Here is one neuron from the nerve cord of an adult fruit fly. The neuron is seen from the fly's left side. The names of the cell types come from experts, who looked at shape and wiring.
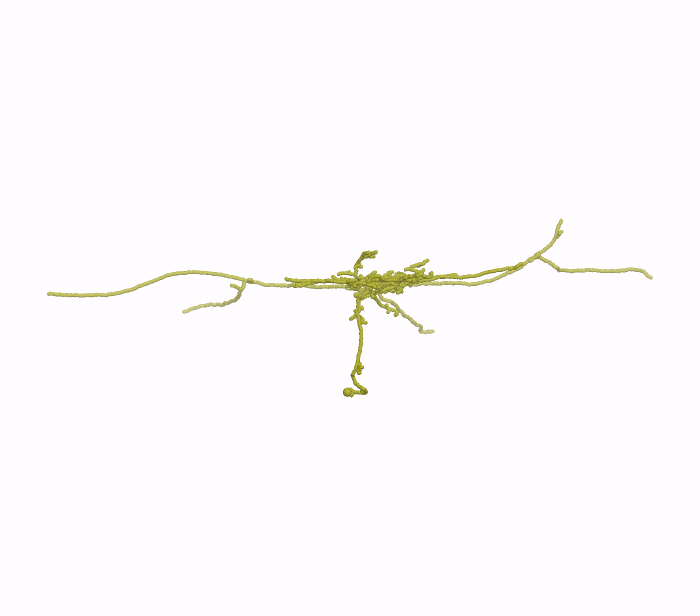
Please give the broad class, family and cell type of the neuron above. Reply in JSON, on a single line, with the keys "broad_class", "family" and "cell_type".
{"broad_class": "ascending neuron", "family": "hemilineage 07B", "cell_type": "AN07B045"}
